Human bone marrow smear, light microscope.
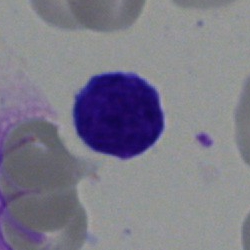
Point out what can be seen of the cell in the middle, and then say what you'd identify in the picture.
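Nearly the whole cell is nucleus. The chromatin is dense and deep purple all through, and I can't make out any nucleoli. No granules anywhere in the cell either. So this one's a lymphocyte.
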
